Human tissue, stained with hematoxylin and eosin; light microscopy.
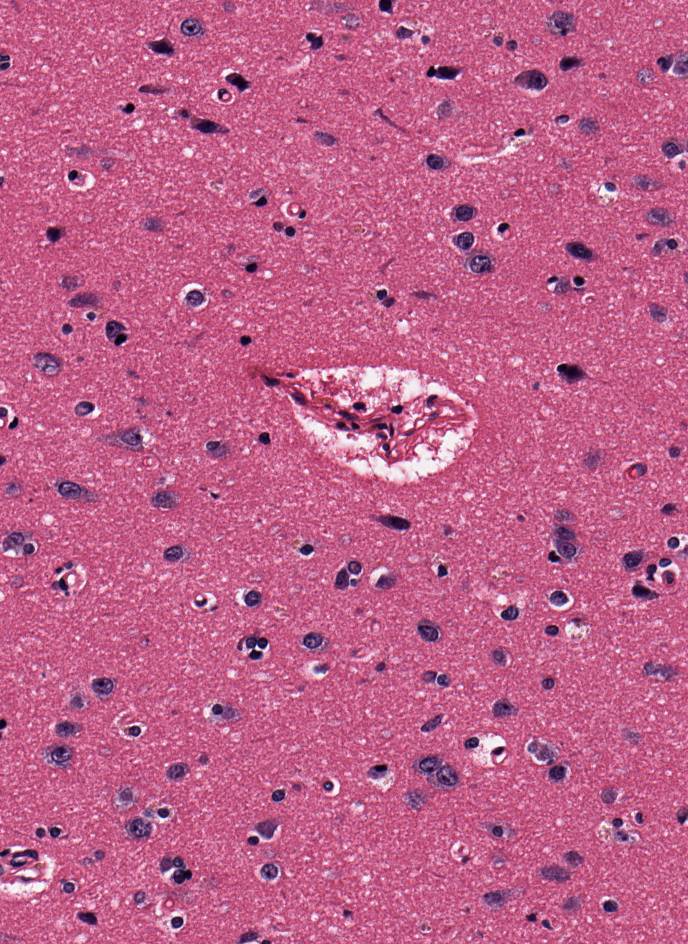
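Cerebral cortex, haematoxylin and eosin stain. A uniform pink, finely granular background fills the whole field, with cells scattered singly through it; most are small, with round, darkly staining nuclei and little visible cytoplasm. Centrally, a small vessel lies within a surrounding clear space, its wall containing elongated, dark nuclei.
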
